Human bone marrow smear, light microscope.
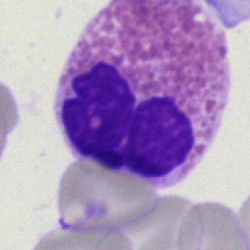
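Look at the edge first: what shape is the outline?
It is oval and smooth.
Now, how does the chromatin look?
It is dense and dark purple.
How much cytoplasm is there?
Plenty of it.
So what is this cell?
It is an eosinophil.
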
